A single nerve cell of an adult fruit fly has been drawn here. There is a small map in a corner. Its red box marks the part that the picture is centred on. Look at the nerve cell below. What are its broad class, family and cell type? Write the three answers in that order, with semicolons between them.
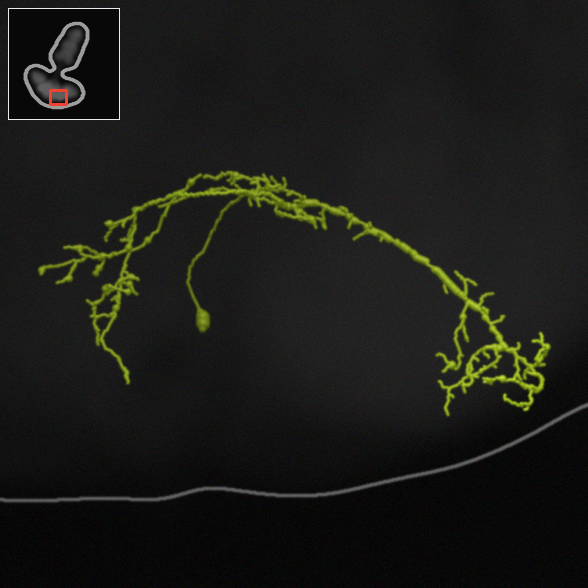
central-brain intrinsic neuron; hemilineage SMPpd1; CB3261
